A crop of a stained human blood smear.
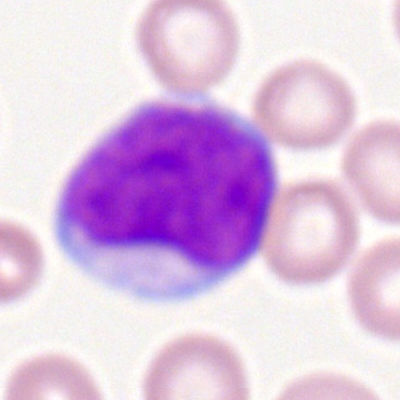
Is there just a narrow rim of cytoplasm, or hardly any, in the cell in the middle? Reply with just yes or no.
Yes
